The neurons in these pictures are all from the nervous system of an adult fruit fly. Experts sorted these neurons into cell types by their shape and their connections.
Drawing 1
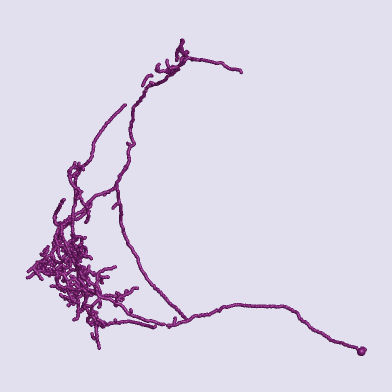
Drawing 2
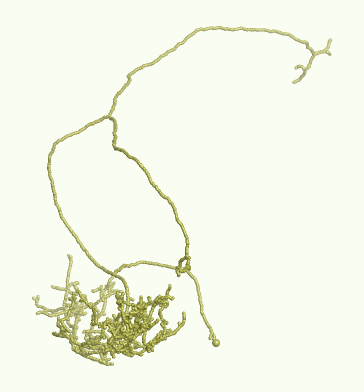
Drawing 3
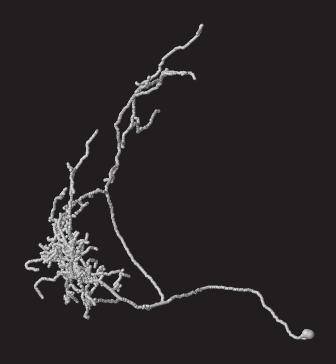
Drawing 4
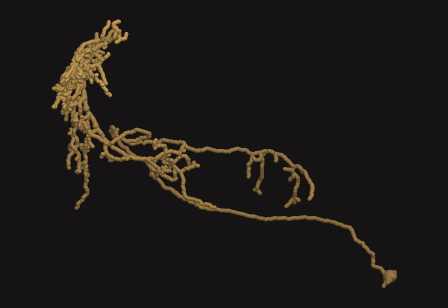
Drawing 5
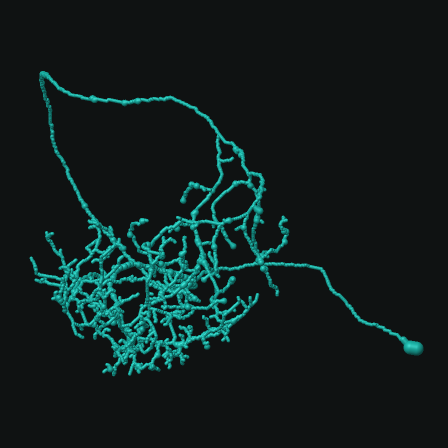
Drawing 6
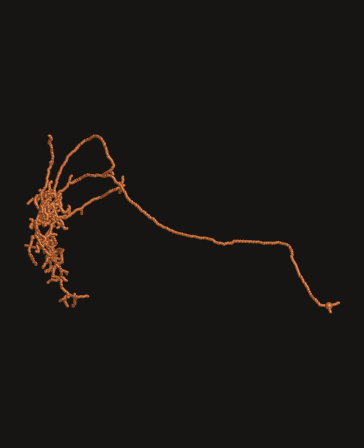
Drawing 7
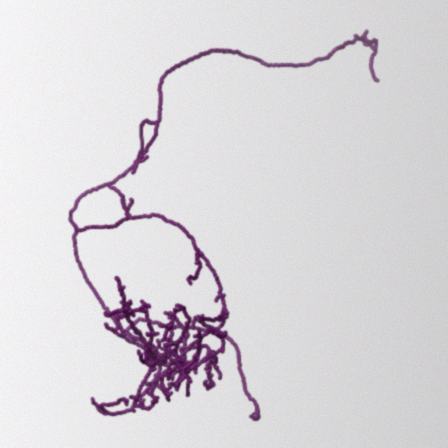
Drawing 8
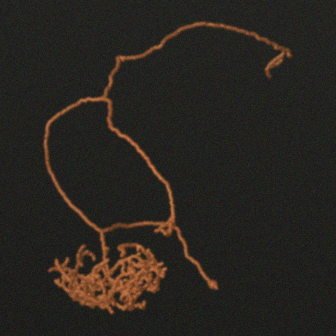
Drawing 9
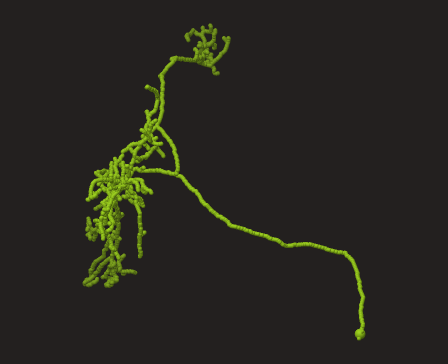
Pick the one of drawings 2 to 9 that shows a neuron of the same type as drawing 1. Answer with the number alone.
3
